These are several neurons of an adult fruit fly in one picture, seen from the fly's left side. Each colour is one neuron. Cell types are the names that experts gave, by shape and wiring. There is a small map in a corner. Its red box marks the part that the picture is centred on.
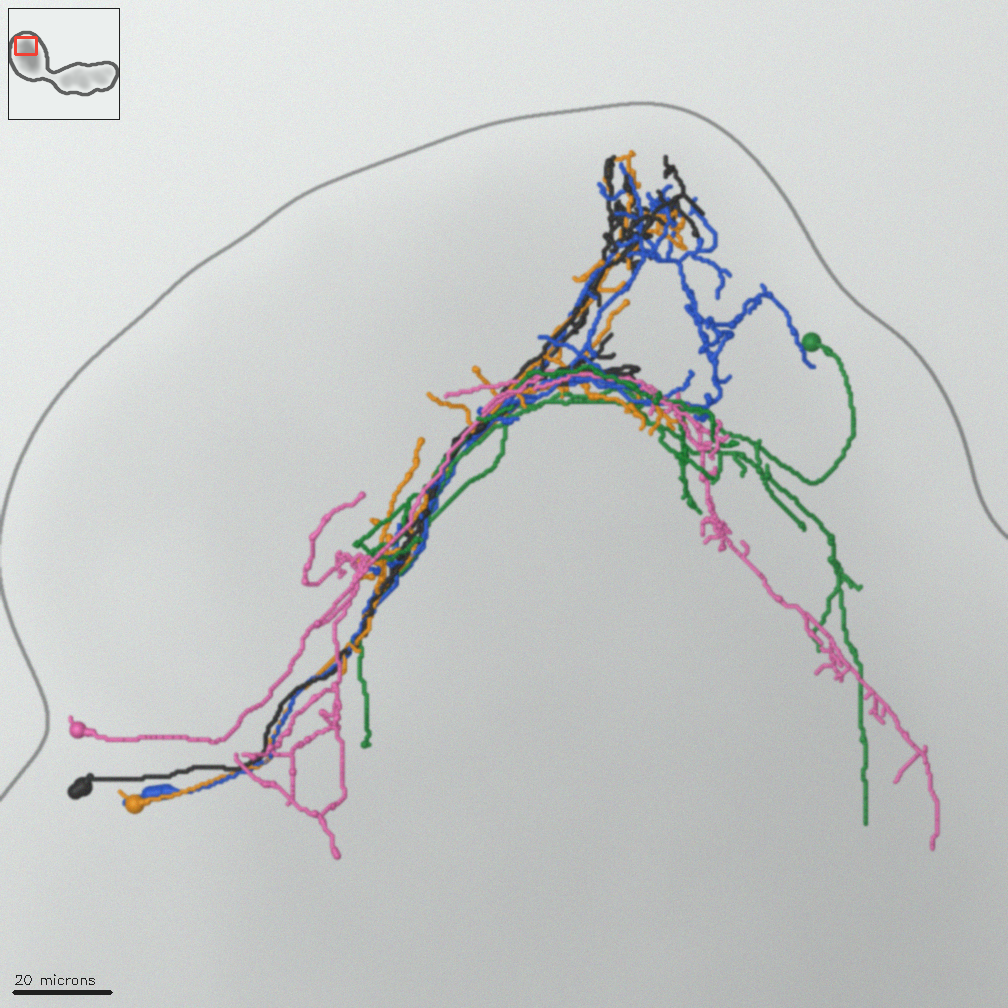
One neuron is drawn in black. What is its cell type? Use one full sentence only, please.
Under cell type classification, the neuron is SMP167.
